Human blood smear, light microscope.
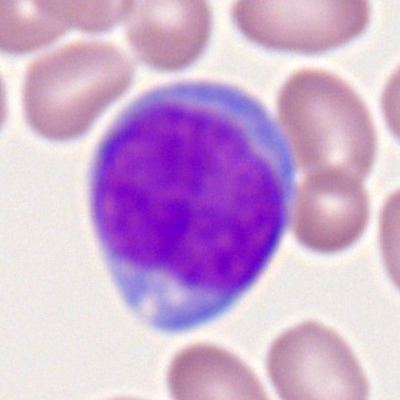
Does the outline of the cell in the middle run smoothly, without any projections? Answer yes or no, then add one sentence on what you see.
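Yes. The cell has a smooth outline with no surface projections.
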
